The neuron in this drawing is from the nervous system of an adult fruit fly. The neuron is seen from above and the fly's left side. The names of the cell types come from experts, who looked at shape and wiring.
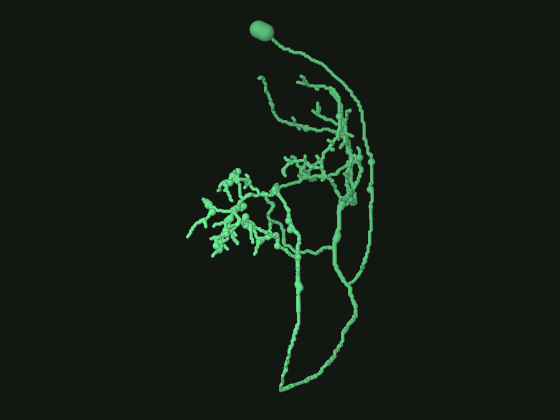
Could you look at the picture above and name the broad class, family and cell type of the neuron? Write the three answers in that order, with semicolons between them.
central-brain intrinsic neuron; hemilineage LHp2; CB3318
